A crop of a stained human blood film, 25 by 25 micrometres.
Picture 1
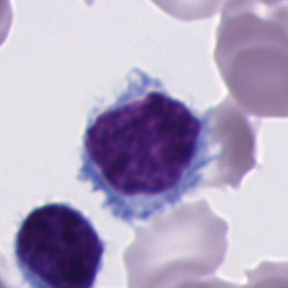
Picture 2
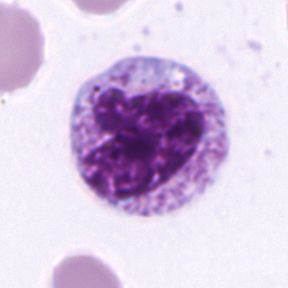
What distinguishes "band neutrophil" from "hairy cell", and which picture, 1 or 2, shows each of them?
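Hairy cell: picture 1; band neutrophil: picture 2. Border: hairy cell ragged, with many fine hair-like projections from all around the circumference; band neutrophil round and smooth.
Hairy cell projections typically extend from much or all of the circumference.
Size: hairy cell about 12 micrometres across, nucleus about 10 by 9 micrometres, filling about 70% of cell area; band neutrophil about 14 micrometres across. Nucleus: hairy cell roundish, not lobed, no nucleolus clearly visible; band neutrophil irregular and lumpy in outline with indentations, no nucleoli visible.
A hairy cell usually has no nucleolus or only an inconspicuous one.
Chromatin: band neutrophil dark purple, coarsely clumped.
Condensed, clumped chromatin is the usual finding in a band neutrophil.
Cytoplasm: hairy cell pale blue, no granules; band neutrophil pale lilac-grey rather than deep blue, fine pinkish-purple granules scattered throughout.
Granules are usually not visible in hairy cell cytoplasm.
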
